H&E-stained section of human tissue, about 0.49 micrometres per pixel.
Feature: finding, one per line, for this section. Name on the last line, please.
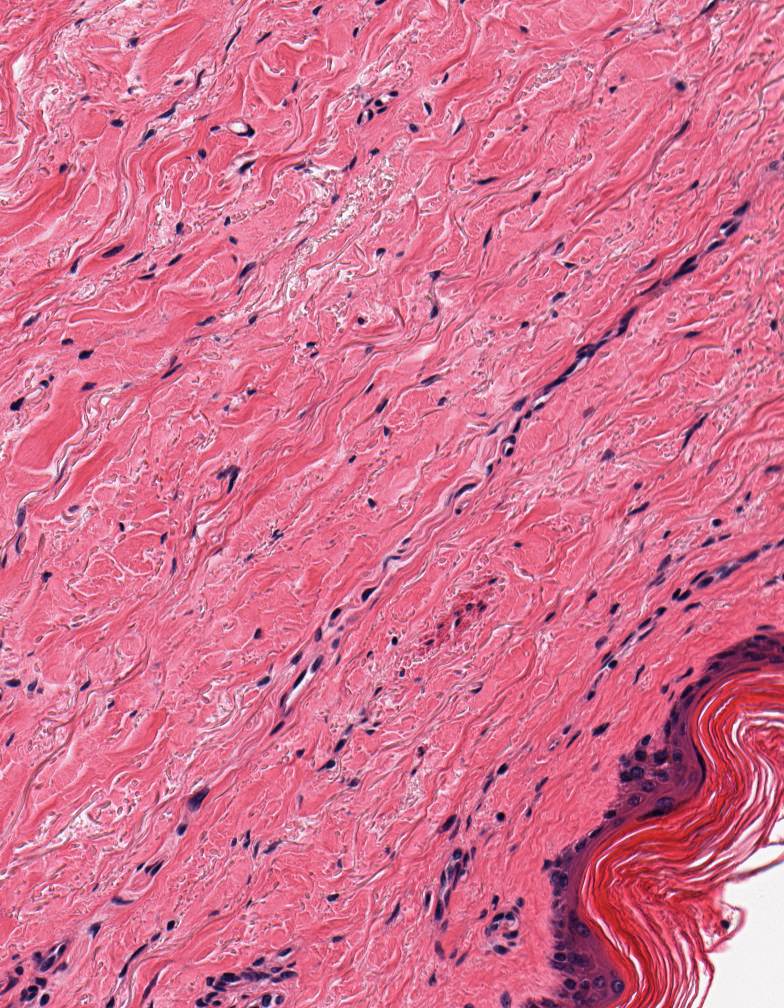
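Keratin: thick, compact, tightly stacked wavy bright red lamellae, lower right
Keratinocytes: only a narrow dark purple band beneath the keratin
Collagen: wavy eosinophilic bundles, mainly lower left to upper right
Fibroblasts: sparse, scattered, thin dark spindle-shaped nuclei in the stroma
Tissue: skin of the lower leg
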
